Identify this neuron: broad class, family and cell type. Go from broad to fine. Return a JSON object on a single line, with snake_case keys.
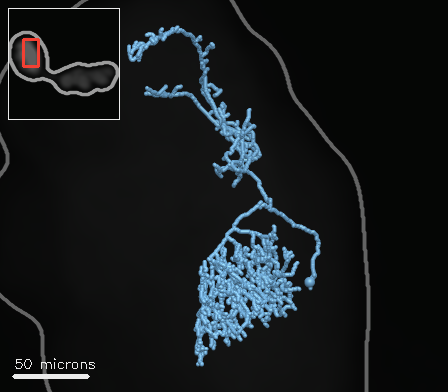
{"broad_class": "visual projection neuron", "family": "LT", "cell_type": "LT72"}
